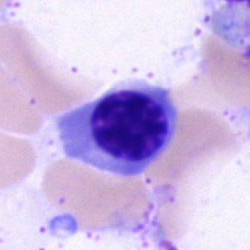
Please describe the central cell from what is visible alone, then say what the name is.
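Let me see: the nucleus sits off-centre, over toward the right side. Its chromatin is dark purple and coarsely clumped, paler gaps between the clumps. The cytoplasm is blue, widest on the left of the nucleus. This is an erythroblast.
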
